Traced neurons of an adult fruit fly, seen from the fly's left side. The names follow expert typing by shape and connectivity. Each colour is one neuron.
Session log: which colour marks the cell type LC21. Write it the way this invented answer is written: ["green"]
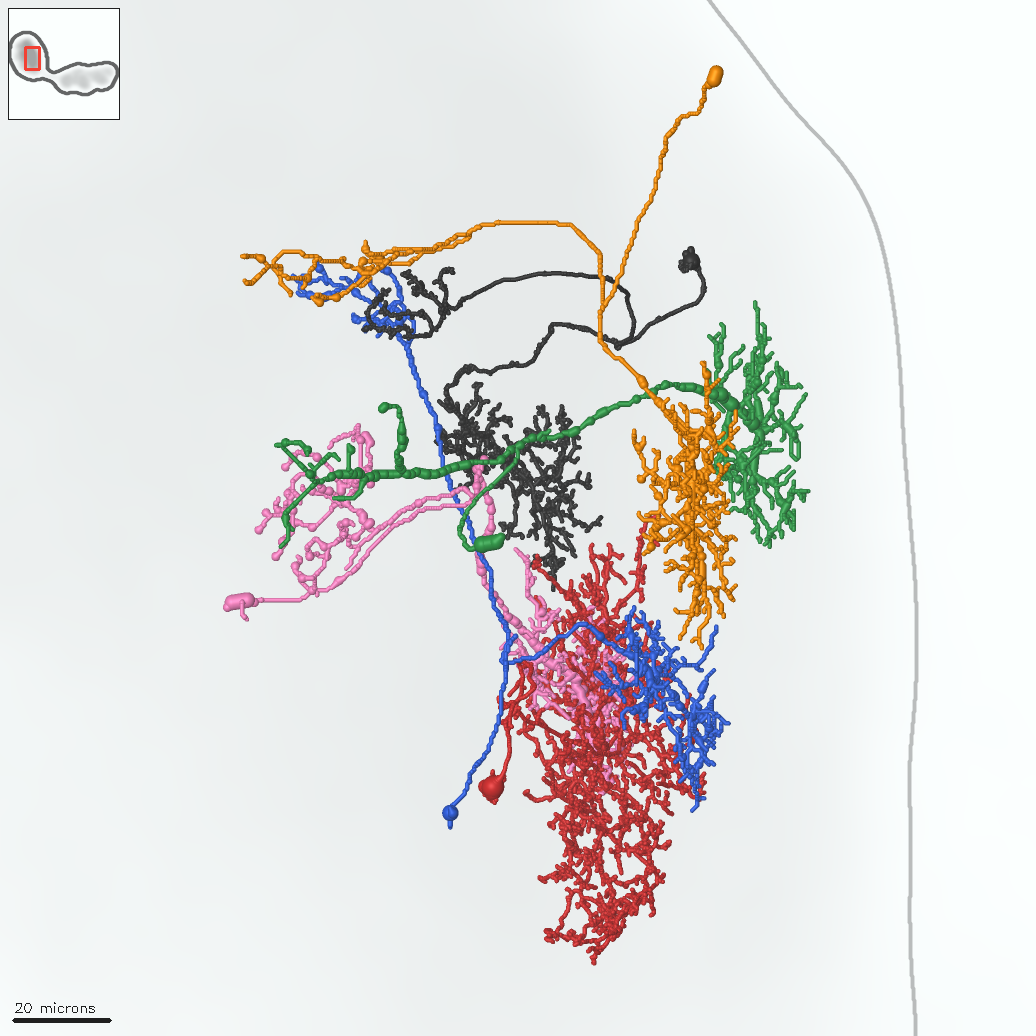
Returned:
["black"]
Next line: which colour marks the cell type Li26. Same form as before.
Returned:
["red"]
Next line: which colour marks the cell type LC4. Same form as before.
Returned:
["green"]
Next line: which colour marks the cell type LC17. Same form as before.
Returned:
["pink"]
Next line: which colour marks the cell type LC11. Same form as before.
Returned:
["orange"]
